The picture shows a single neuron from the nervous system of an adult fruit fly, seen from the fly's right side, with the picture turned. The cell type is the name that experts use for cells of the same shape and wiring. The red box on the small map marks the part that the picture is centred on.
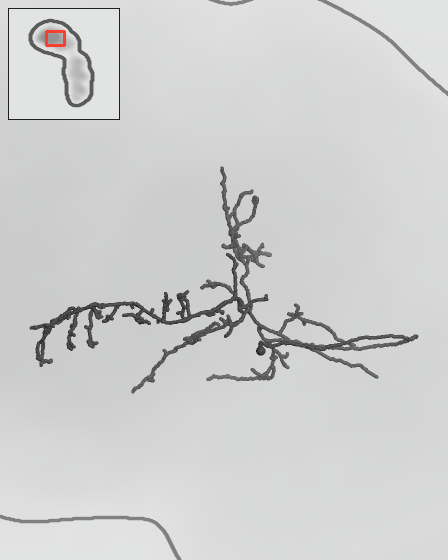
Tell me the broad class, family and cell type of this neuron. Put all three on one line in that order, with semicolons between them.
central-brain intrinsic neuron; hemilineage LB3; CB2084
